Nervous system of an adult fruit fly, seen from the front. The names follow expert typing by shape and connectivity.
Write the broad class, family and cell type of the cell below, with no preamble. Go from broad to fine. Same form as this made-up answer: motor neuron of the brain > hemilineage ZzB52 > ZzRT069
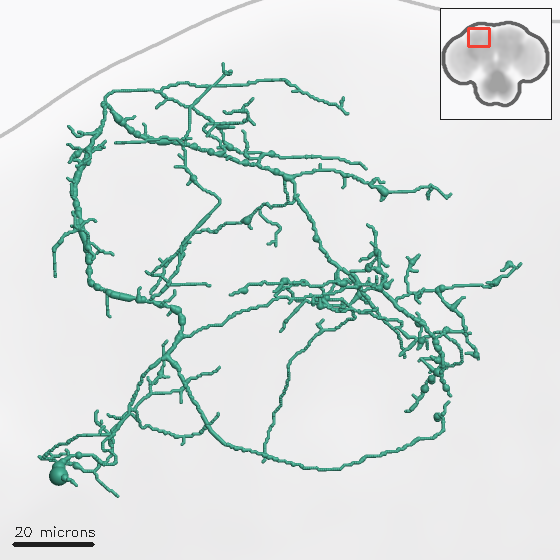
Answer: central-brain intrinsic neuron > hemilineage SLPa&l1_anterior > CL090_d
